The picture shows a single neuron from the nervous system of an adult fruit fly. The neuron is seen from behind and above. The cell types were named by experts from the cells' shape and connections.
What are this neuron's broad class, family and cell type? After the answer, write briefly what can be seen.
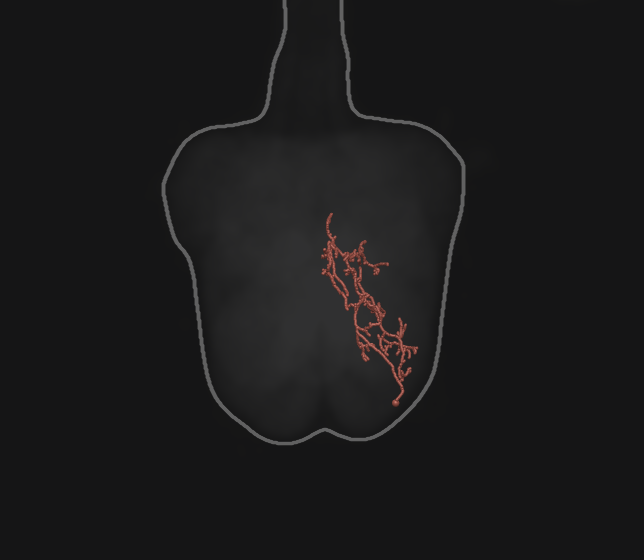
It is a nerve-cord intrinsic neuron. The family is hemilineage 21A. Its cell type is IN21A052. The cell body can be seen at the bottom of the picture. As drawn here it is taller than it is wide.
